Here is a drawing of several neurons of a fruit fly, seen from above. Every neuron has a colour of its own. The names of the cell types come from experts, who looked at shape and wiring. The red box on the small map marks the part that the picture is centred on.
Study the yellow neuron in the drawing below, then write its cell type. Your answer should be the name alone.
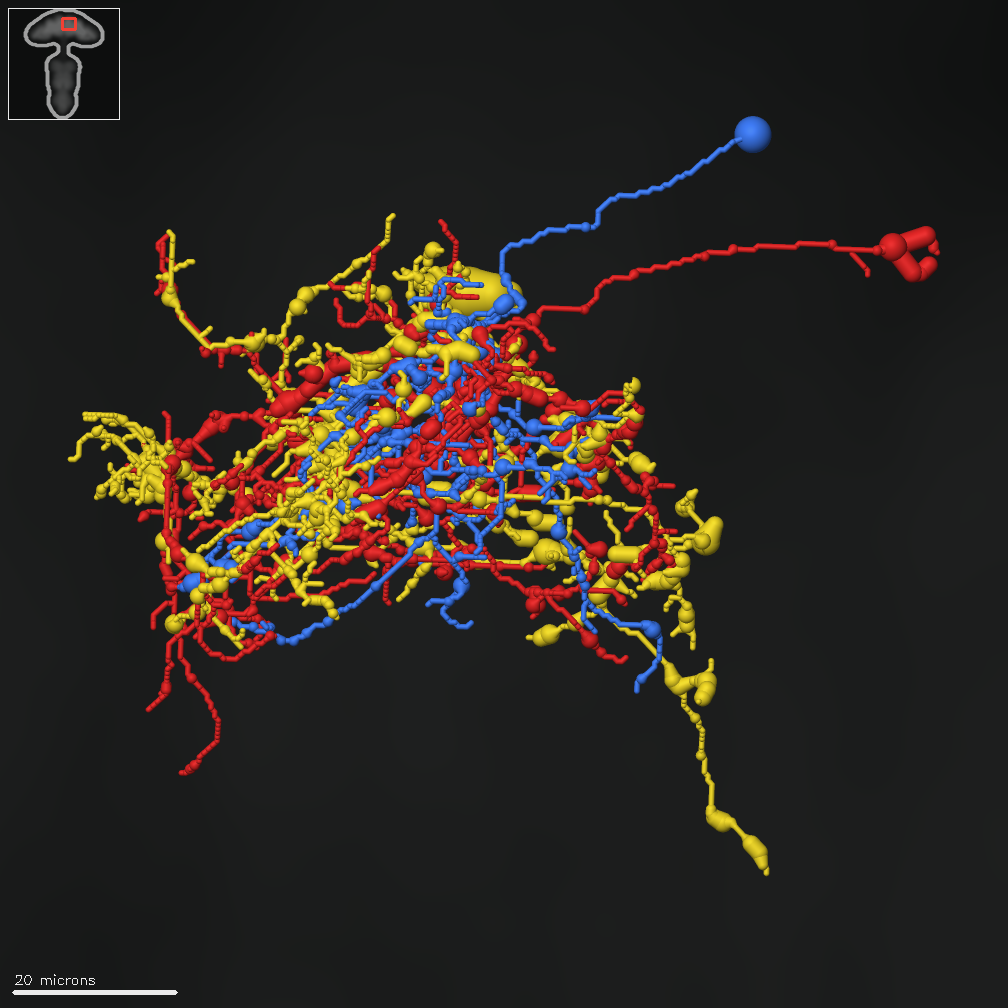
GNG198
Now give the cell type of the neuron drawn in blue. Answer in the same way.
GNG273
